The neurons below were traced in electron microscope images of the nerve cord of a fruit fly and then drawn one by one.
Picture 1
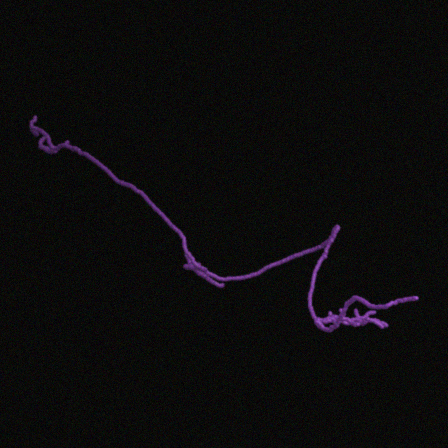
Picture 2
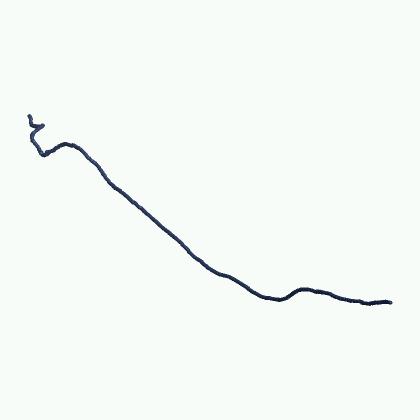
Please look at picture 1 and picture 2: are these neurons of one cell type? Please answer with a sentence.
They are of the same cell type.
